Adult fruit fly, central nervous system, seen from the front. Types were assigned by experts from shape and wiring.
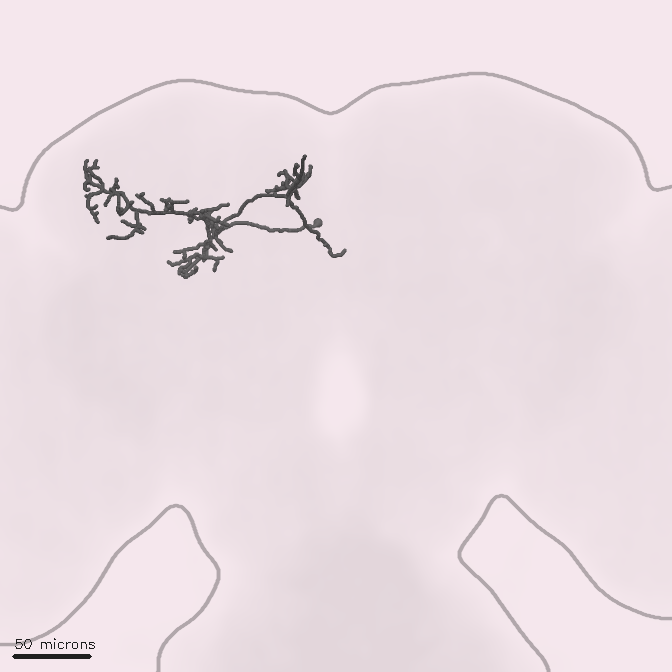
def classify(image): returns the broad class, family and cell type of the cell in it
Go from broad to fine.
central-brain intrinsic neuron; hemilineage DM3_dorso_lateral; CB0998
